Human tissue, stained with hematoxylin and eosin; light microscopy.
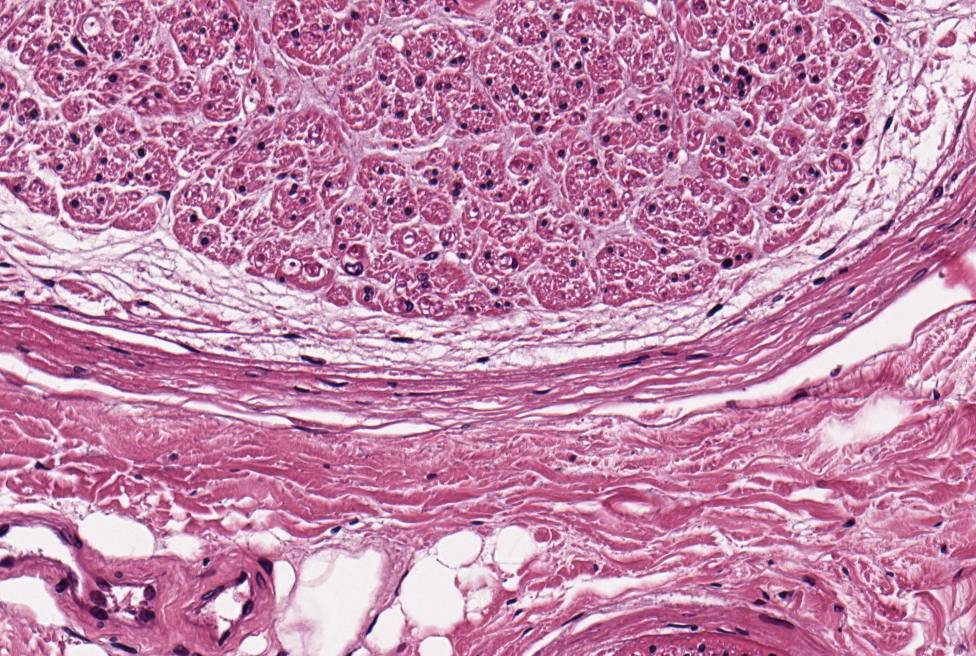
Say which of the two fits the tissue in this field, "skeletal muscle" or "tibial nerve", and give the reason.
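This is tibial nerve. Round fibre profiles gather in small clusters parted by thin pale strands of loose tissue. Several thin concentric layers of wavy pink fibres wrap the bundle, their flattened dark nuclei parallel to its border. Fat cells lie along the bottom.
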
